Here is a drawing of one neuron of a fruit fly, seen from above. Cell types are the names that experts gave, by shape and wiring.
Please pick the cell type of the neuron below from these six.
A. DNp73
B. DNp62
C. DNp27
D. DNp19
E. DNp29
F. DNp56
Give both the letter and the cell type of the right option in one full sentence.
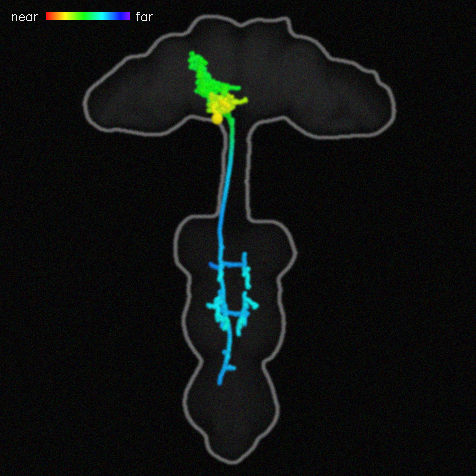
Under cell type, the neuron is listed as DNp19, option D.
